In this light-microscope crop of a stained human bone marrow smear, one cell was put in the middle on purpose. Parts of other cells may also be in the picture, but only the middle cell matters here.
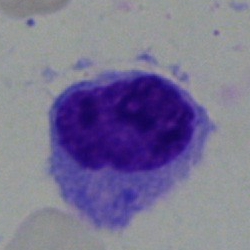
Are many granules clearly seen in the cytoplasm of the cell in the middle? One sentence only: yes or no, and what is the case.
No, there is no granule to be seen in the cell's cytoplasm.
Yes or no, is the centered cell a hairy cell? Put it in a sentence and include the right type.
Yes, the cell of interest in the centre is a hairy cell.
